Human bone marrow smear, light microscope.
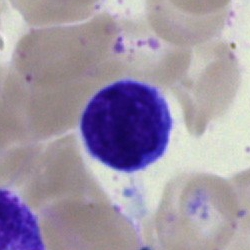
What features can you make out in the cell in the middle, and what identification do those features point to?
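Findings: outline round and smooth. No distinct rim of cytoplasm around the nucleus. Chromatin dense, staining deep blue-purple. No granules over the cell. Name: lymphocyte.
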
